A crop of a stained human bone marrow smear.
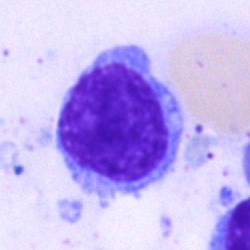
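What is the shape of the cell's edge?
Roughly round, with an uneven, ragged edge.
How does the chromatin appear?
Deep purple and finely stippled.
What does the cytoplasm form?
A narrow rim around the nucleus.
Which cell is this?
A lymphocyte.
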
